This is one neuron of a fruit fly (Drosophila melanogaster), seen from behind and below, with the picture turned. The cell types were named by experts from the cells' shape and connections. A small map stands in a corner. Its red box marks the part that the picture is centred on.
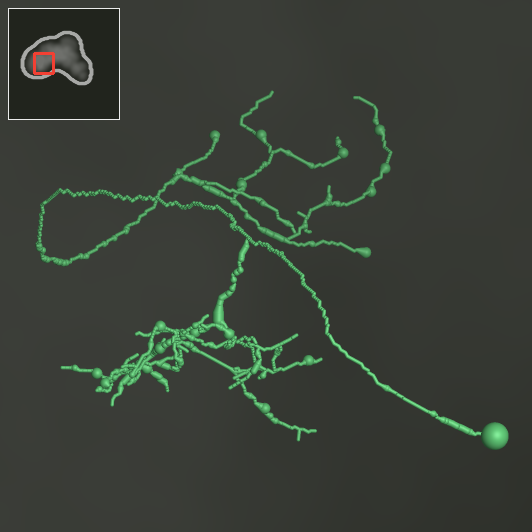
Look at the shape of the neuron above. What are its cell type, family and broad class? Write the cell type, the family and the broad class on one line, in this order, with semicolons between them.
SMP578; hemilineage DL1_ventral; central-brain intrinsic neuron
